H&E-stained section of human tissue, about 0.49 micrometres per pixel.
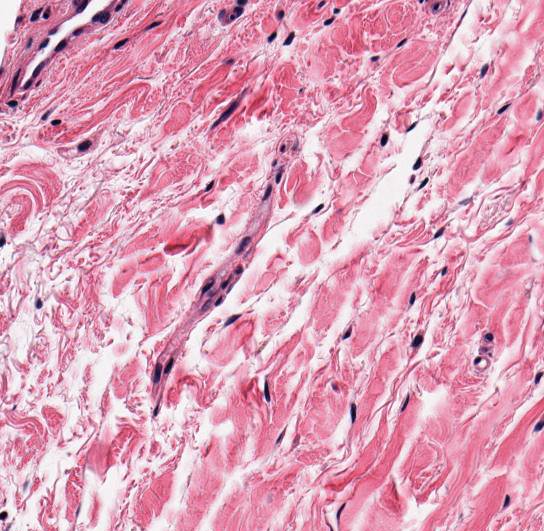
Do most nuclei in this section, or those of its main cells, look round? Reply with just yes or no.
No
